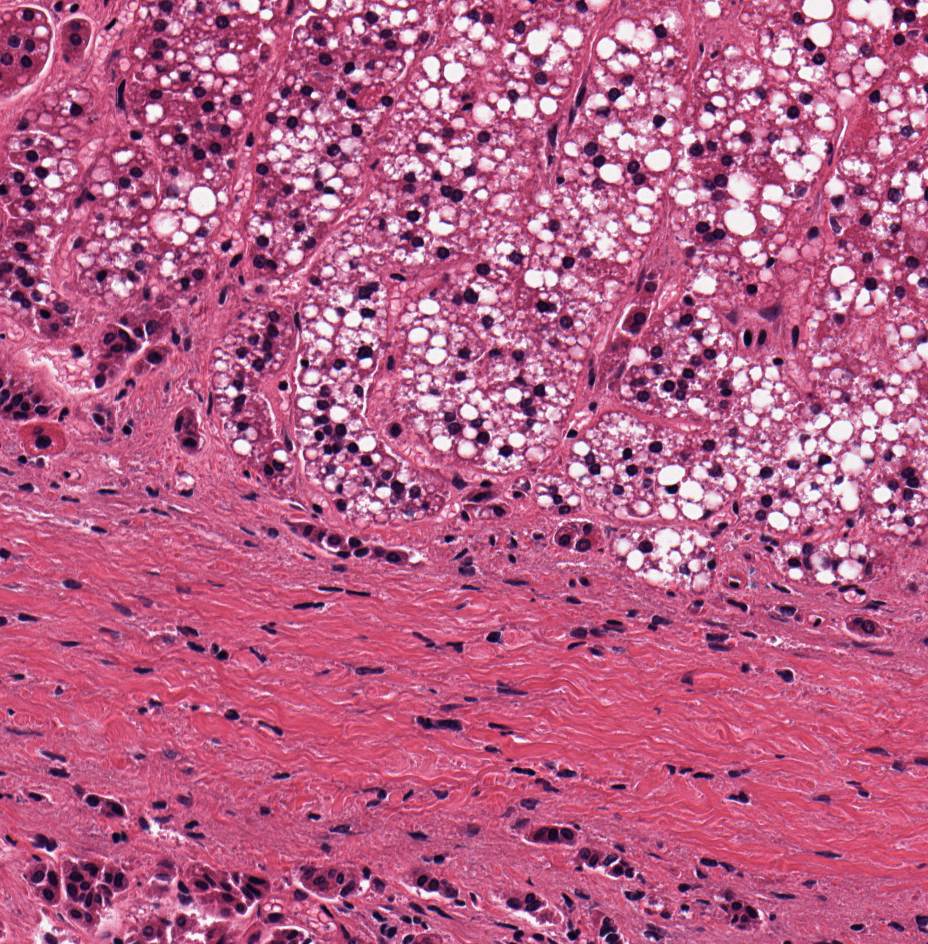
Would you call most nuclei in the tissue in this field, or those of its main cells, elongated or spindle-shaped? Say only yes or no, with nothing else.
No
